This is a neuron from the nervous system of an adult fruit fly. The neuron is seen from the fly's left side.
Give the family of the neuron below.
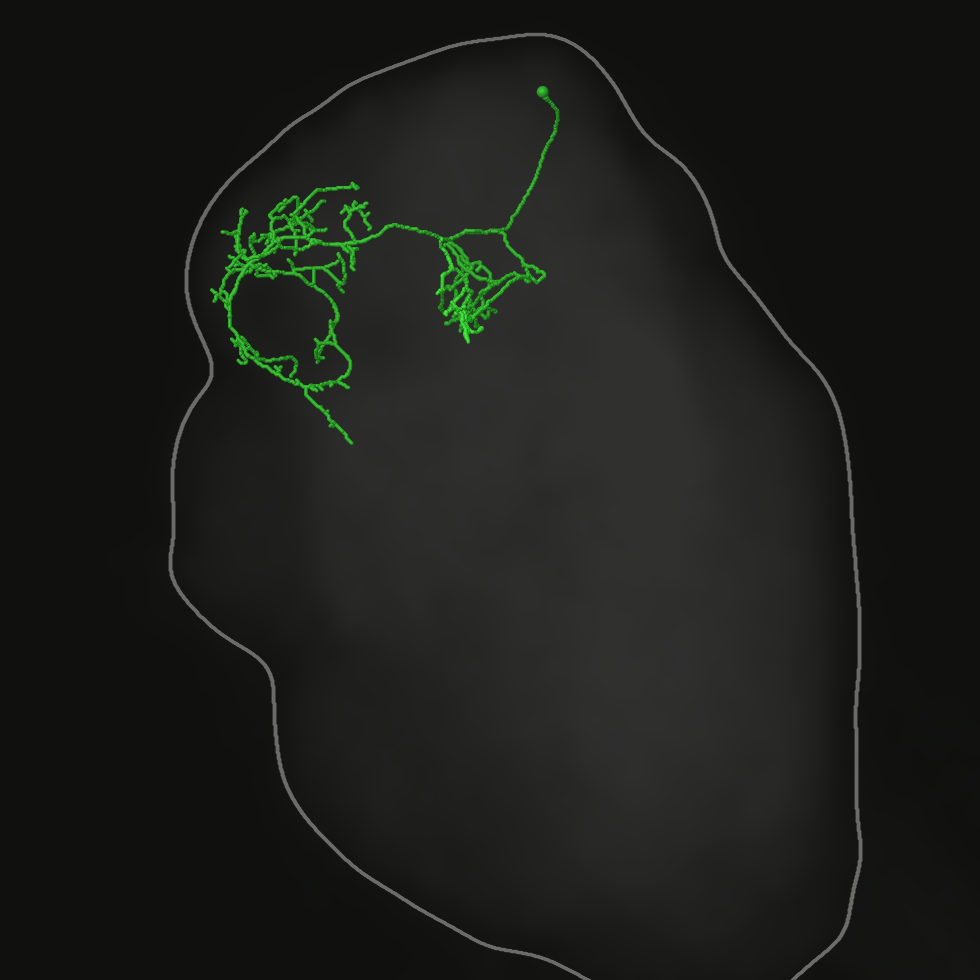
hemilineage SMPp&v1_posterior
